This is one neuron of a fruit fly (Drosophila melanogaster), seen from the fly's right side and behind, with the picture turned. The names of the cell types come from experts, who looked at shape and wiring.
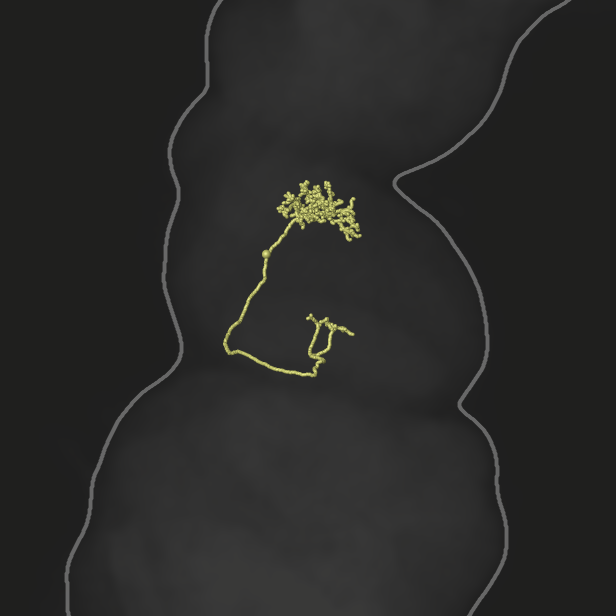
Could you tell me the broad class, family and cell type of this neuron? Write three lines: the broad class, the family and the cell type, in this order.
optic-lobe intrinsic neuron
MeLo
MeLo2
